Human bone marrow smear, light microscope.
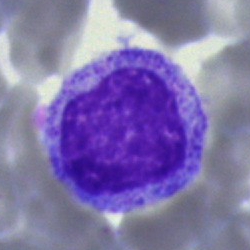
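Myelocyte, in the middle of this stained bone marrow smear. Notice that the cell is round, yet its edge is slightly uneven and bumpy. Its chromatin is dark purple, mottled with small paler spots. See how a rim of blue-violet cytoplasm surrounds the nucleus on every side. Finally, find the small knob projecting from the top edge of the cell.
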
